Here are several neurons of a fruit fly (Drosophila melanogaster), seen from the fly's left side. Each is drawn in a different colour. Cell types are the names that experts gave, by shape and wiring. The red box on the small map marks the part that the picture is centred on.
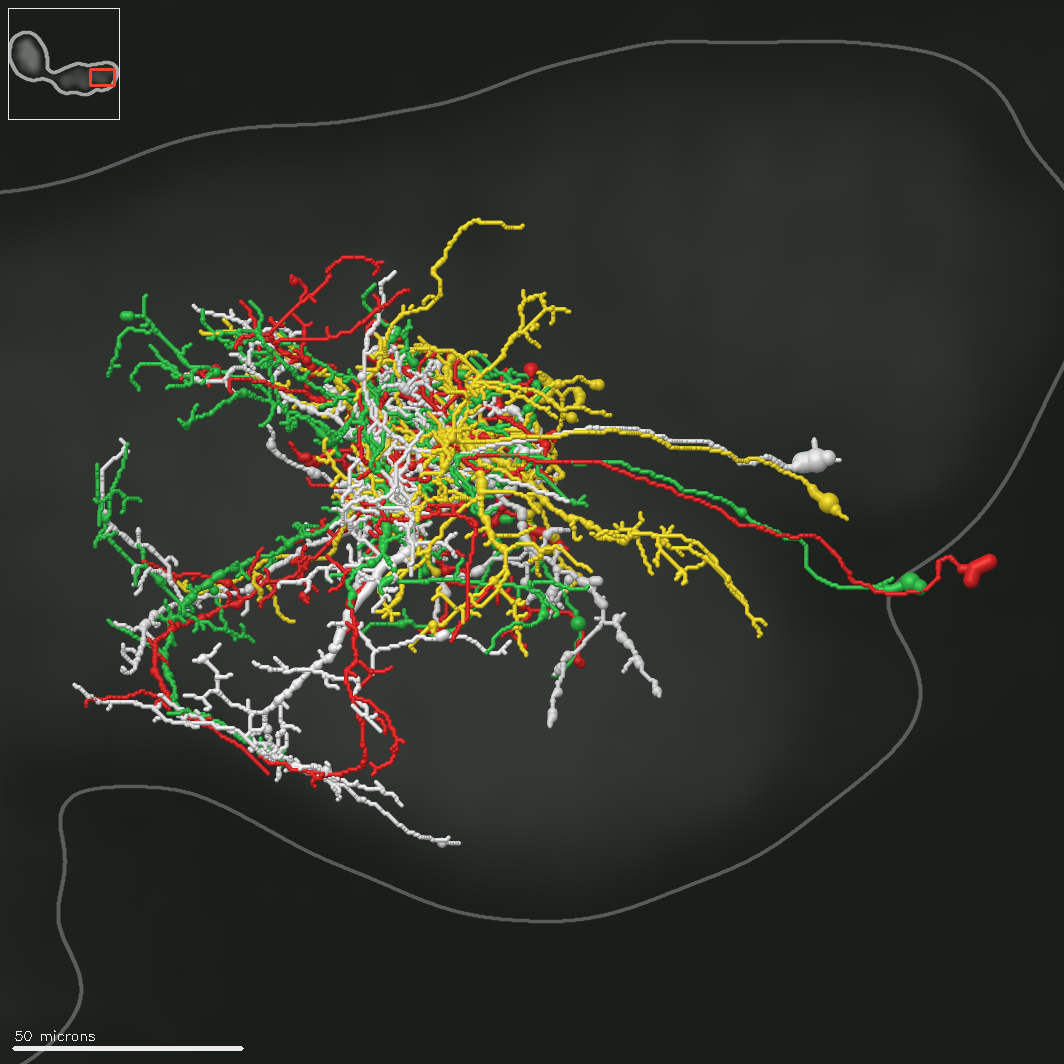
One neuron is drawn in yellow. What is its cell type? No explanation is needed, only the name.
IN03A064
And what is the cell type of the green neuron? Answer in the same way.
IN03A059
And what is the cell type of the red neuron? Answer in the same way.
IN03A048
